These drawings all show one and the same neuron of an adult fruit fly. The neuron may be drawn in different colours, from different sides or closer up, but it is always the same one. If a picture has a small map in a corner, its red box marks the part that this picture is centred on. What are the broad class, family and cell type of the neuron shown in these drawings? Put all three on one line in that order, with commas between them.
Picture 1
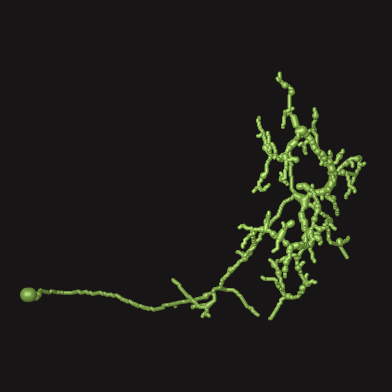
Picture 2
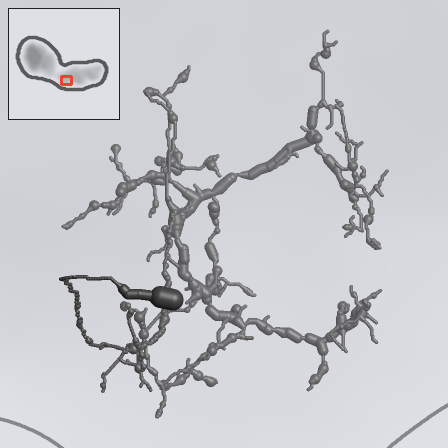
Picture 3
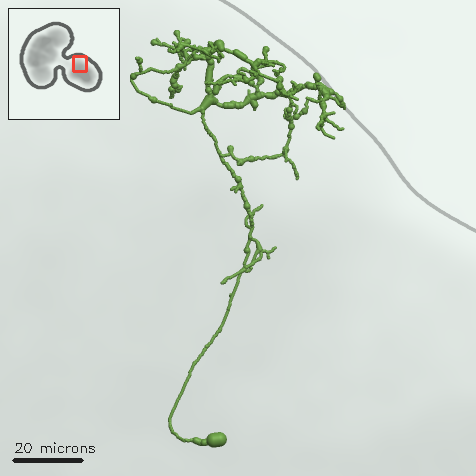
nerve-cord intrinsic neuron, hemilineage 13B, IN13B074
